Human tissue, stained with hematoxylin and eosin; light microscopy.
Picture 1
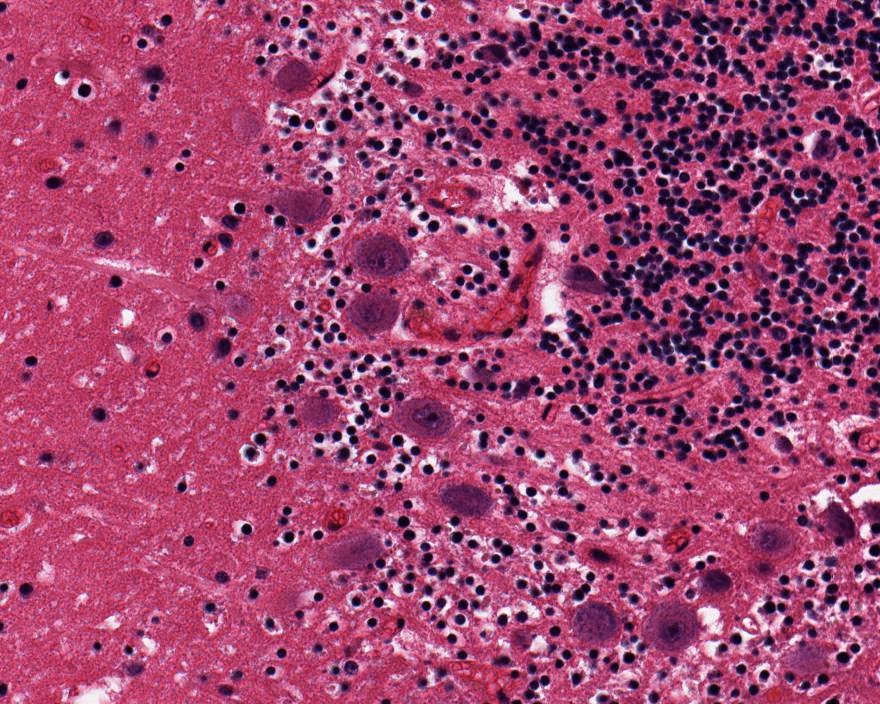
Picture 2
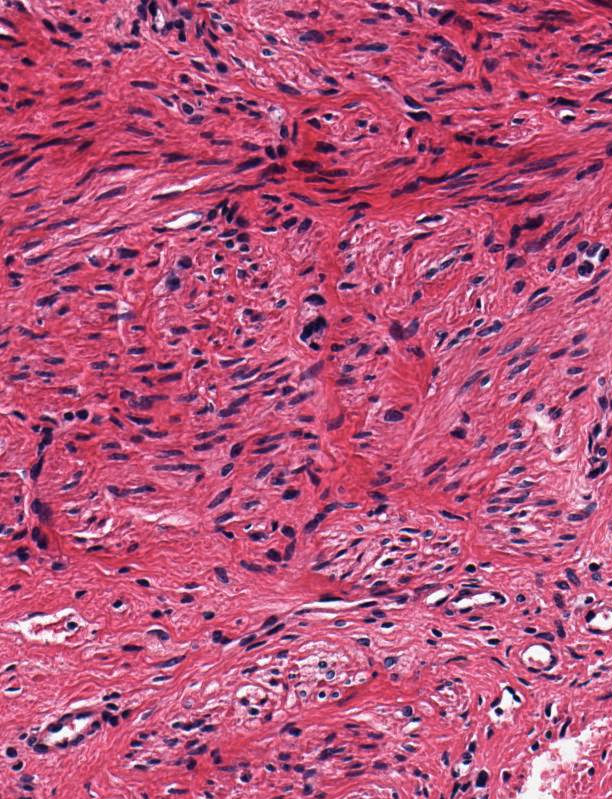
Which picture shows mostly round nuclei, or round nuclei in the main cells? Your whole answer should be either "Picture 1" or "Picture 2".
Picture 1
